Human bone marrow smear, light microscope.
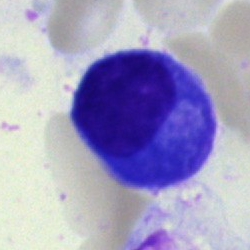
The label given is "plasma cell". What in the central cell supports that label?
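In this plasma cell, the deep blue colour of the cytoplasm fits well.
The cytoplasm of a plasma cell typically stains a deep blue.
A moderate amount of cytoplasm is present, widest on the lower right side of the cell. Right beside the nucleus, on its right side, the cytoplasm has a paler area. Less in keeping is the nucleus, which stains a dark, dense blue-purple throughout.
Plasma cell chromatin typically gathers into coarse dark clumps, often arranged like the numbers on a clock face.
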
